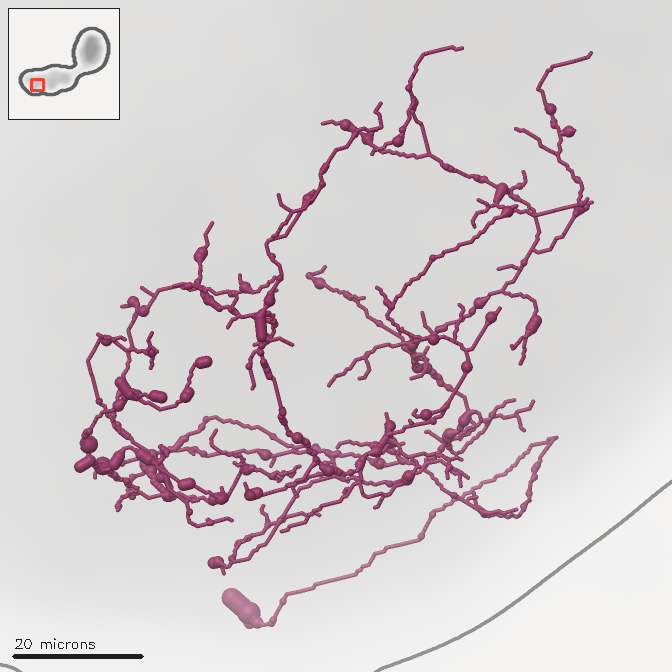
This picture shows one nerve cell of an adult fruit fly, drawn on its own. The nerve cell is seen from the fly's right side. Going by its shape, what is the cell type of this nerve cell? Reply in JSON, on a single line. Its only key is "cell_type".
{"cell_type": "IN14A032"}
